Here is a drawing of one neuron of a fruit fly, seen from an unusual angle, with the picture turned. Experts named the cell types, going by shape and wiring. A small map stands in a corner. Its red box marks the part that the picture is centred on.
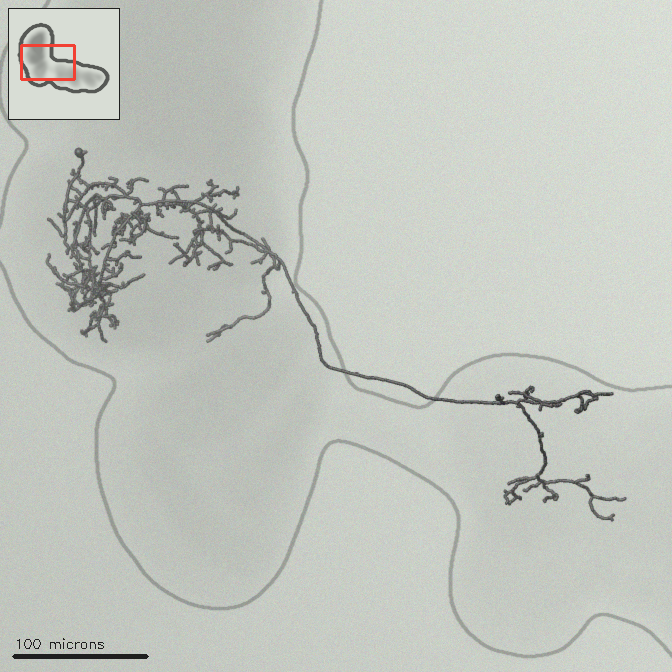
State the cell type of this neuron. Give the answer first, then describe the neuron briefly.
It is of cell type DNge002. It is a descending neuron. The cell body is at the upper left of the picture. From left to right in the picture it spans about 450 microns. Dozens of branch ends can be seen.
